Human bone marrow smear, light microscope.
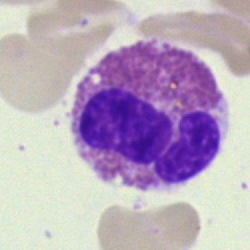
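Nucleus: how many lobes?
Two, the left lobe larger than the right.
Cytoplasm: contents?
Packed with purple granules, most of it lying above the nucleus.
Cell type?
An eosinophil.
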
